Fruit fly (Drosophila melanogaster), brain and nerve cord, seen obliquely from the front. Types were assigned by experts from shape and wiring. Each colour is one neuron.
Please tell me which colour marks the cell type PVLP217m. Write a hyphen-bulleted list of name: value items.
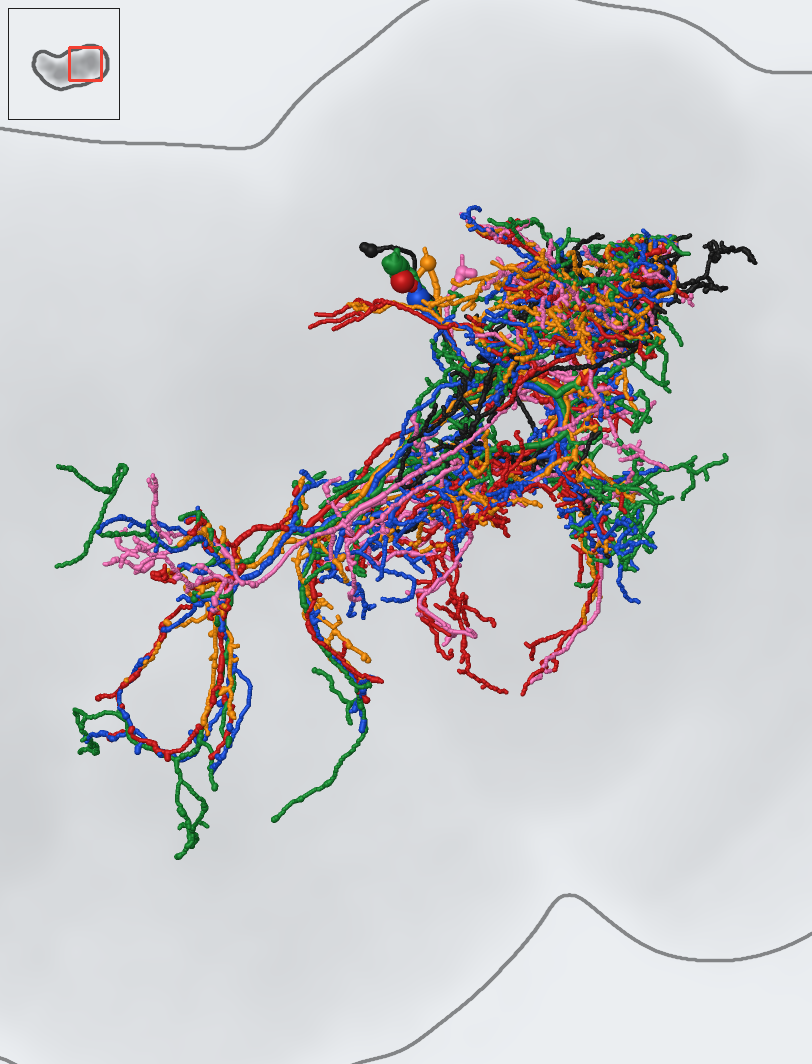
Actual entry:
- colour: pink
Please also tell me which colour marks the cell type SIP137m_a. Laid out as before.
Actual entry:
- colour: orange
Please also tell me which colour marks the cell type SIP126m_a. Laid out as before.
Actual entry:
- colour: blue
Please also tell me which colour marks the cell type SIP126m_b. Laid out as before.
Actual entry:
- colour: red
